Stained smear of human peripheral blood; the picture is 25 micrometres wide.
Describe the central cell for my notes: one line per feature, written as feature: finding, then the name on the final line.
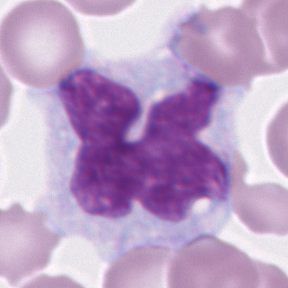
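Outline: roughly round, as you can see.
Nucleus: look for the narrow cleft cutting in from its top edge.
Cytoplasm: no coarse or prominent granules here.
Vacuole: small and clear, at the nucleus's lower right edge.
Name: monocyte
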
